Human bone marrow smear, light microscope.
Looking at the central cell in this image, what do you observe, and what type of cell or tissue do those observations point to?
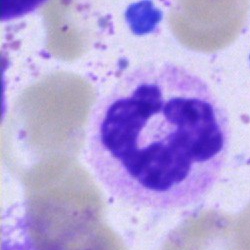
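Check one, the outline: roughly round. Check two, the nucleus: it curves around a pale central space. Check three, the chromatin: dense and dark purple. Check four, nucleoli: none can be seen. Result: a segmented neutrophil.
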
